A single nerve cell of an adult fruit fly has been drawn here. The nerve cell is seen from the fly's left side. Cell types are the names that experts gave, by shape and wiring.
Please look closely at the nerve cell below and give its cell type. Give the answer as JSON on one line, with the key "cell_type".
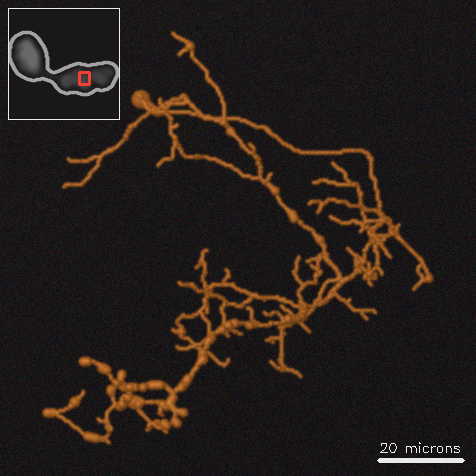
{"cell_type": "IN19A088_d"}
